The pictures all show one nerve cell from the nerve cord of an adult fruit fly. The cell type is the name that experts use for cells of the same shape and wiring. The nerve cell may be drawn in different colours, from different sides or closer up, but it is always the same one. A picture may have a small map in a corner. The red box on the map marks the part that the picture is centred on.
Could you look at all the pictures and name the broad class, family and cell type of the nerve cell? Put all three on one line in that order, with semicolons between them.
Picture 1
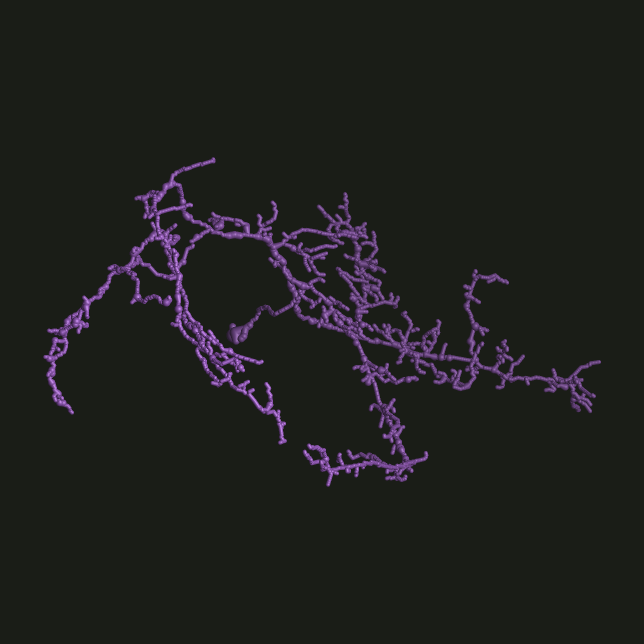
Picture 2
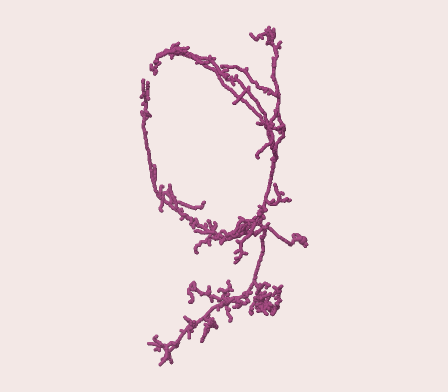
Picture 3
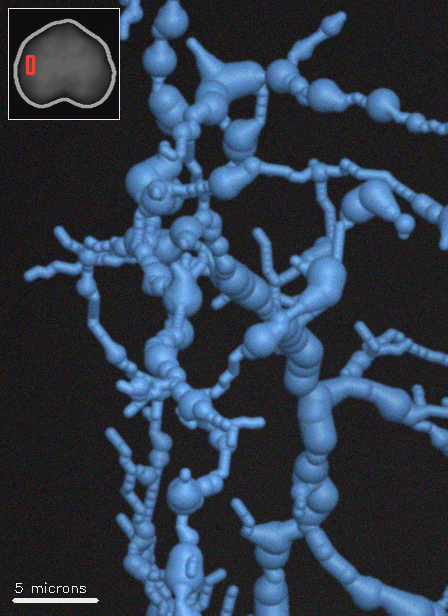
nerve-cord intrinsic neuron; hemilineage 03A; IN03A034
